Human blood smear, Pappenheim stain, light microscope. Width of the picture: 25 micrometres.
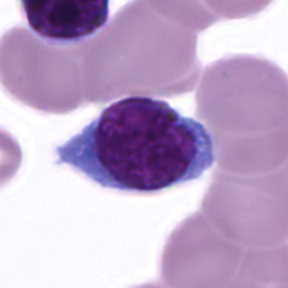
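Plasma cell: the nucleated cell at the centre of the smear. First, the cell's outline tapers to a point on its left side. Second, the nucleus is round to slightly oval with an unbroken edge and is about 9 micrometres across. Third, the chromatin is dark purple and coarsely clumped. Last, the cytoplasm shows no granules.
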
